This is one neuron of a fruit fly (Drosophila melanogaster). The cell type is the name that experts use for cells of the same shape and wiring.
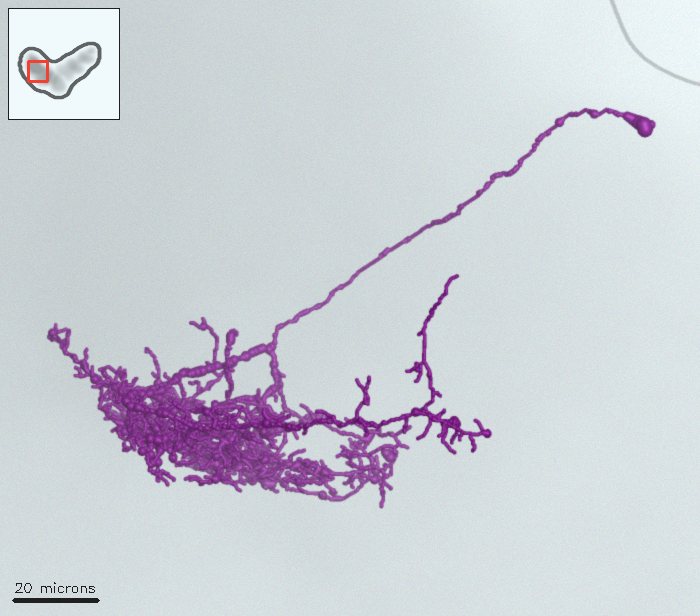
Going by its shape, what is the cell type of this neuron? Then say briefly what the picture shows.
It is of cell type LAL169. This is a central-brain intrinsic neuron. By the scale bar it is about 150 microns wide in this view. As drawn here it is wider than it is tall.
